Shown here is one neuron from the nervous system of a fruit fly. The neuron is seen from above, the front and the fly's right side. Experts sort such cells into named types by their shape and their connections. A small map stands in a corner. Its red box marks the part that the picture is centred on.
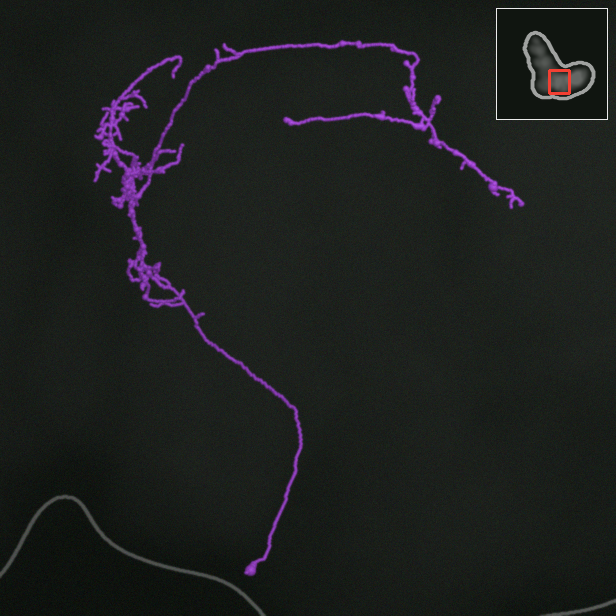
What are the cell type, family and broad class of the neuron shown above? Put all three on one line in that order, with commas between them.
PLP026, hemilineage WEDa2, central-brain intrinsic neuron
